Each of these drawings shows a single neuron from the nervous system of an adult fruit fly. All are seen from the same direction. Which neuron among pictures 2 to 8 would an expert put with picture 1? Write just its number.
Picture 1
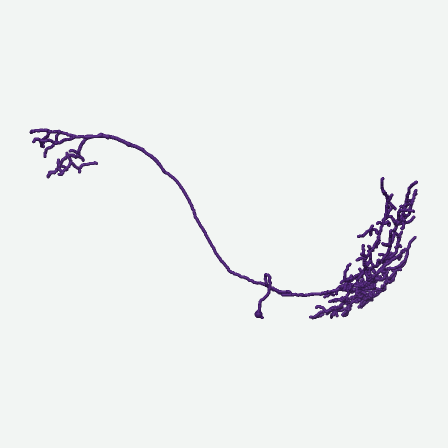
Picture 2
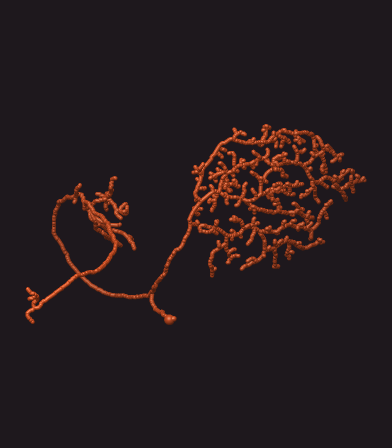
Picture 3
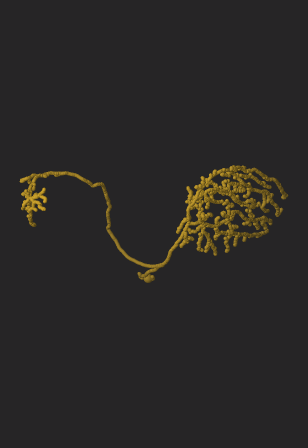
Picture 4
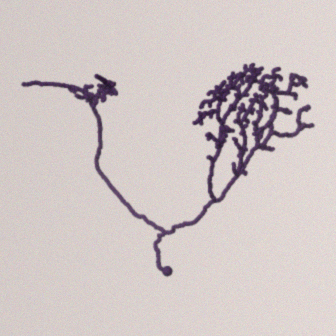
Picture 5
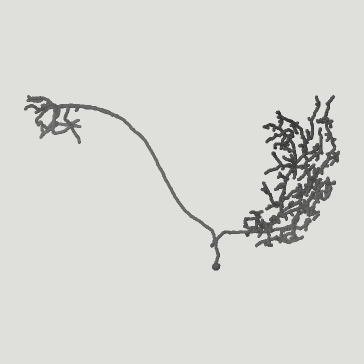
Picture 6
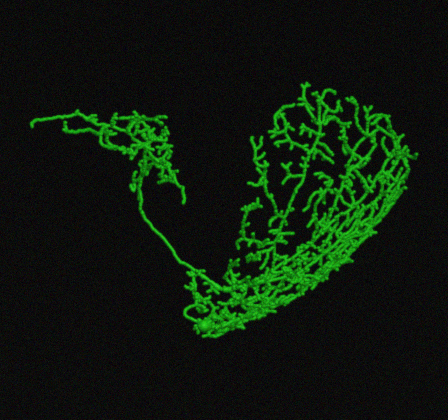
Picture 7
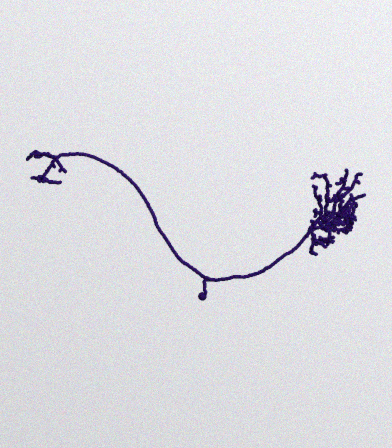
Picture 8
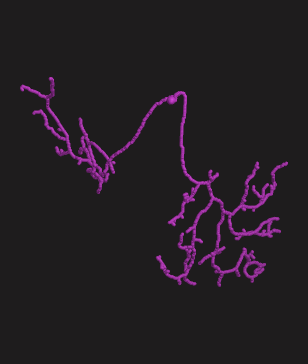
5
